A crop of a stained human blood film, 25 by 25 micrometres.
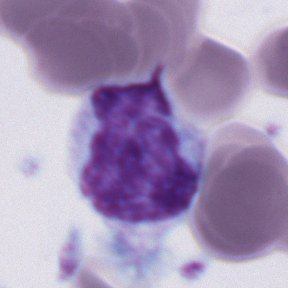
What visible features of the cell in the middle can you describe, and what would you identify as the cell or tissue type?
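Look first at the nucleus: its outline is irregular, and at the upper right it draws out into a pointed extension. Around it, the cytoplasm is pale greyish-blue and carries faint, fine lilac specks. Bear in mind that the picture is slightly out of focus. This is a monocyte.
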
